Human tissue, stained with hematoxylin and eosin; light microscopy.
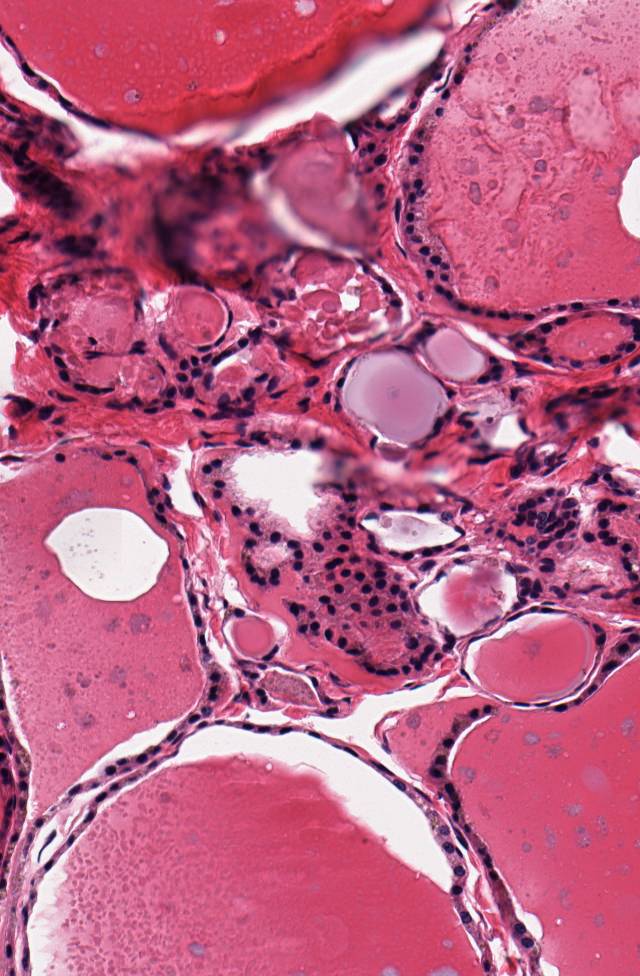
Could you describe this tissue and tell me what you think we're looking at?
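Very large follicles fill the top, bottom, left and right edges of the field; much smaller follicles cluster centrally. The large ones are lined by a single layer of flattened epithelial cells. Follicular lining nuclei are small, dark and round to oval. Colloid in the large upper-right follicle contains scattered small pale vacuoles. This is thyroid.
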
